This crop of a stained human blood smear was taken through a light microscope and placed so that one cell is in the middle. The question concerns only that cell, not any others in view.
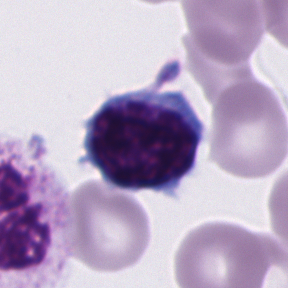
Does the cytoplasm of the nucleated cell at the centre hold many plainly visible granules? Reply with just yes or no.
No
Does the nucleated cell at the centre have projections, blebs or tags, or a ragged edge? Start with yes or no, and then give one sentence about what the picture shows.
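Yes. The cell's outline is roughly round but uneven, with small jagged irregularities along its edge.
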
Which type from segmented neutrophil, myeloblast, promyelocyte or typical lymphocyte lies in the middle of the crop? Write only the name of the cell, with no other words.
typical lymphocyte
